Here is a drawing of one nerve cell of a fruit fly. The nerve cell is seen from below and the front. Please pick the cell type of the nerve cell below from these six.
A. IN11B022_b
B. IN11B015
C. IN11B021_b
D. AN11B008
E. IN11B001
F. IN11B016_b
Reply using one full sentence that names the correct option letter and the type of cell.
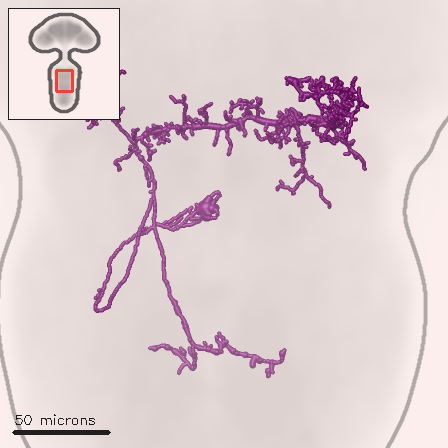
It is option E, IN11B001, that gives the cell type of the nerve cell.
